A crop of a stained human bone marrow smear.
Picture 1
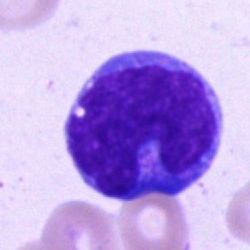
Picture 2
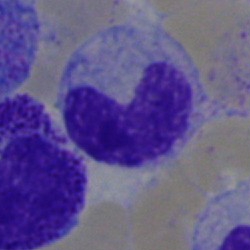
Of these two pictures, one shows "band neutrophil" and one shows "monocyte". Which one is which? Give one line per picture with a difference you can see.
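The cell in picture 1 is a monocyte. The nucleus fills most of the cell.
The cell in picture 2 is a band neutrophil. The cytoplasm is plentiful relative to the nucleus.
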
